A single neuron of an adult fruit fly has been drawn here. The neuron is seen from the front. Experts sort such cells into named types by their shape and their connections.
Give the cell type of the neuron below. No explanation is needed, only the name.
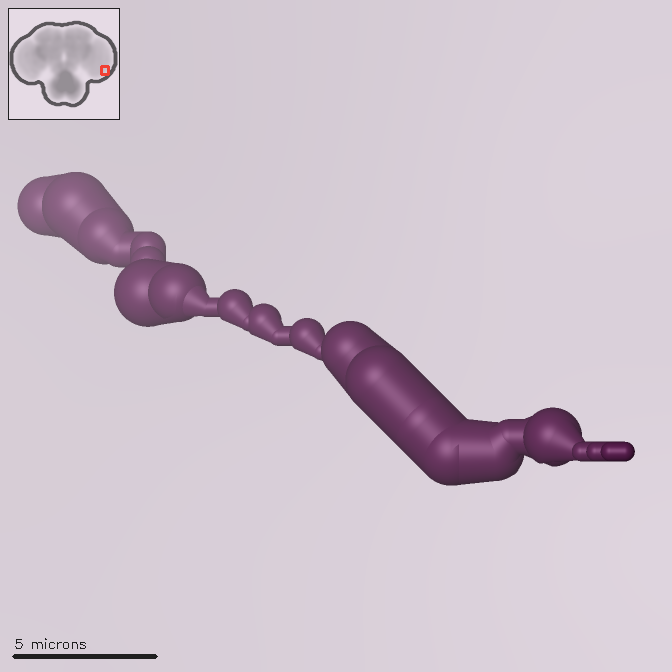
R8y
